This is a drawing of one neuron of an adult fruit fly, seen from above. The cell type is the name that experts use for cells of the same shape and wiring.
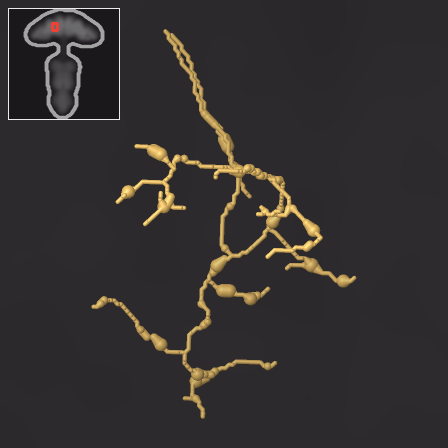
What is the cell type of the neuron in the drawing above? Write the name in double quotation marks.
"CB2311"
